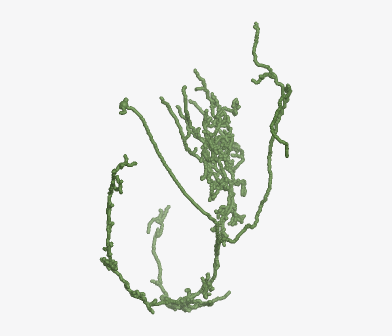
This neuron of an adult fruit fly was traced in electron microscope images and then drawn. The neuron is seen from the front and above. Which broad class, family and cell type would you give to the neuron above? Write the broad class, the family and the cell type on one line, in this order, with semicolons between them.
nerve-cord intrinsic neuron; hemilineage 23B; IN23B058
